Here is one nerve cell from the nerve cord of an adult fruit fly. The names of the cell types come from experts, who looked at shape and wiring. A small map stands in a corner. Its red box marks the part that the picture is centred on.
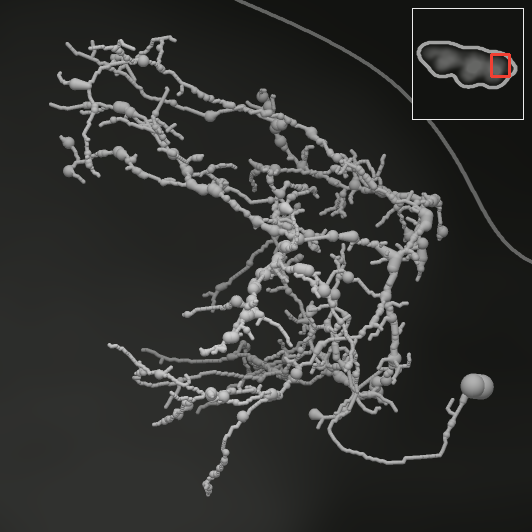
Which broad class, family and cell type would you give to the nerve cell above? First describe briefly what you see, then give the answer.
As drawn here it is about as wide as it is tall. This is a nerve-cord intrinsic neuron. Its family is hemilineage 13A. It is of cell type IN13A049.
